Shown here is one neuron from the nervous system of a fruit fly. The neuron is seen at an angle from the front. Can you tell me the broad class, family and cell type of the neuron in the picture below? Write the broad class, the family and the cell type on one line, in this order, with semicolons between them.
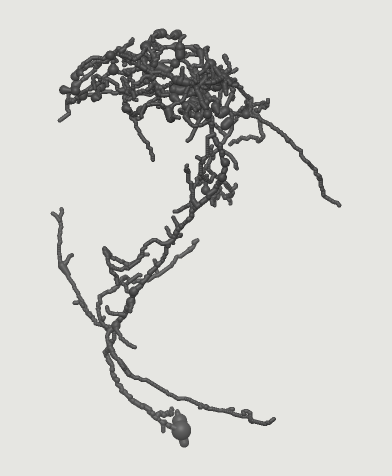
nerve-cord intrinsic neuron; hemilineage 02A; IN02A030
